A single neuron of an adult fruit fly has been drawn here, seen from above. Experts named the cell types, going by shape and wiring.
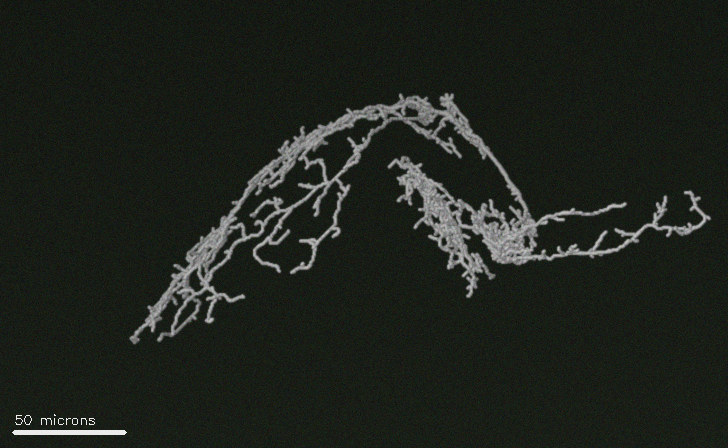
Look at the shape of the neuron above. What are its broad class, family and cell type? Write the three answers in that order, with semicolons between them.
visual centrifugal neuron; MeVC; MeVC20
